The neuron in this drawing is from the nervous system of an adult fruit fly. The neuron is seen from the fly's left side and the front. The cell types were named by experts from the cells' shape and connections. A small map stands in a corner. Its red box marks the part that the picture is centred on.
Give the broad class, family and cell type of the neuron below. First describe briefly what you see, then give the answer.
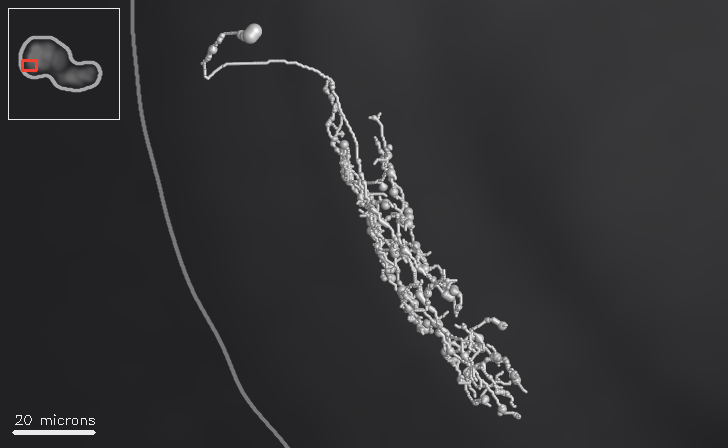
By the scale bar it is about 95 microns tall in this view. The picture shows dozens of branch ends. Its broad class is optic-lobe intrinsic neuron. Its family is Cm. It is of cell type Cm19.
